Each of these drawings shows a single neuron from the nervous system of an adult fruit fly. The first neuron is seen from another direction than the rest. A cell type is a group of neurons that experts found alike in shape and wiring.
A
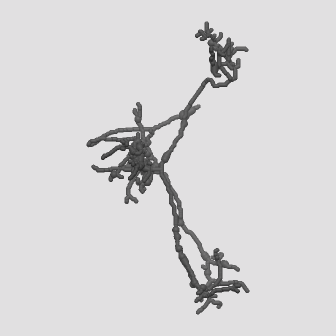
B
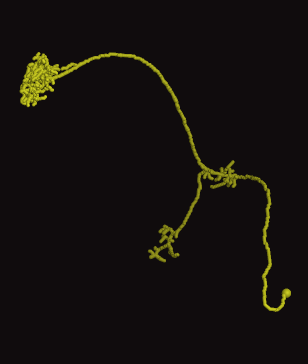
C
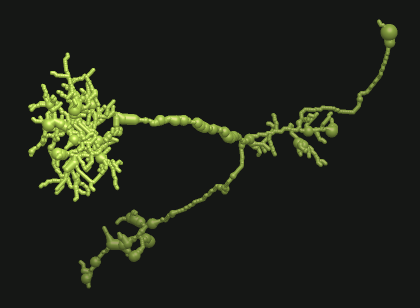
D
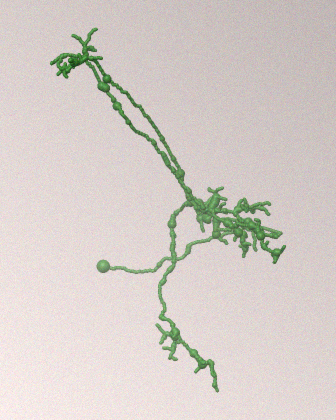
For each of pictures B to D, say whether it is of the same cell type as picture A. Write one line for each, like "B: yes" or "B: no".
B: no
C: no
D: yes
